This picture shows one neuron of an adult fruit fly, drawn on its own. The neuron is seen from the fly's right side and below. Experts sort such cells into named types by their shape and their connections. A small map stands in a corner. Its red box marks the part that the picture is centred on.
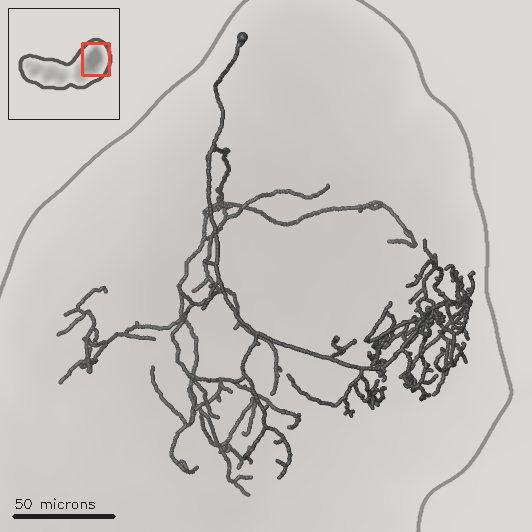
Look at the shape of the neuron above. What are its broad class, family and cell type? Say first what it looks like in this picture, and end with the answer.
The cell body can be seen at the top of the picture. From top to bottom in the picture it spans about 250 microns. The picture shows dozens of branch ends. Its broad class is central-brain intrinsic neuron. Its family is hemilineage LHp2. Its cell type is AVLP470_a.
